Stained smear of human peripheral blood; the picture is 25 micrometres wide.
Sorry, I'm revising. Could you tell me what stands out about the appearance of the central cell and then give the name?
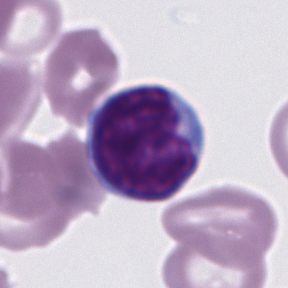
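First, size: the cell is about 10 micrometres across and its nucleus about 9 micrometres. Second, proportion: the nucleus fills about 80% of the cell's area. Third, chromatin: dense, dark purple and coarsely clumped. Fourth, cytoplasm: pale blue, forming only a thin rim that is widest on the right side. Last, the name: typical lymphocyte.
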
